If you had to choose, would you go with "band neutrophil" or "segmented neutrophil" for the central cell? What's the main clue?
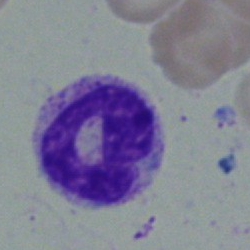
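I'd call this a band neutrophil.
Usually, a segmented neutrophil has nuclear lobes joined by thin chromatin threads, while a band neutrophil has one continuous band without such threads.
Here the nucleus runs as a closed ring around a pale central hole, which fits one continuous band. That hole lies left of the cell's centre. The cytoplasm is only a thin rim, pale lilac with fine purplish granules.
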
